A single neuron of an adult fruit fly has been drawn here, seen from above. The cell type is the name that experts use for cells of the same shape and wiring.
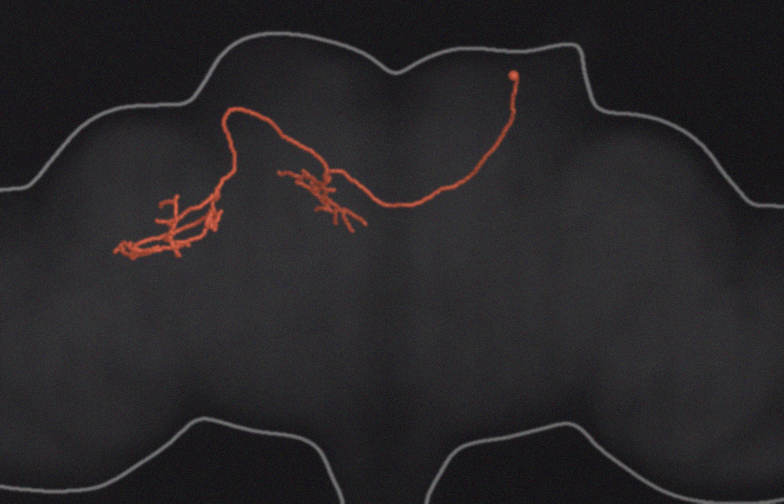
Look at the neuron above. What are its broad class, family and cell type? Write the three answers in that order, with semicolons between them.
central-brain intrinsic neuron; hemilineage CREa1_ventral; mAL4F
